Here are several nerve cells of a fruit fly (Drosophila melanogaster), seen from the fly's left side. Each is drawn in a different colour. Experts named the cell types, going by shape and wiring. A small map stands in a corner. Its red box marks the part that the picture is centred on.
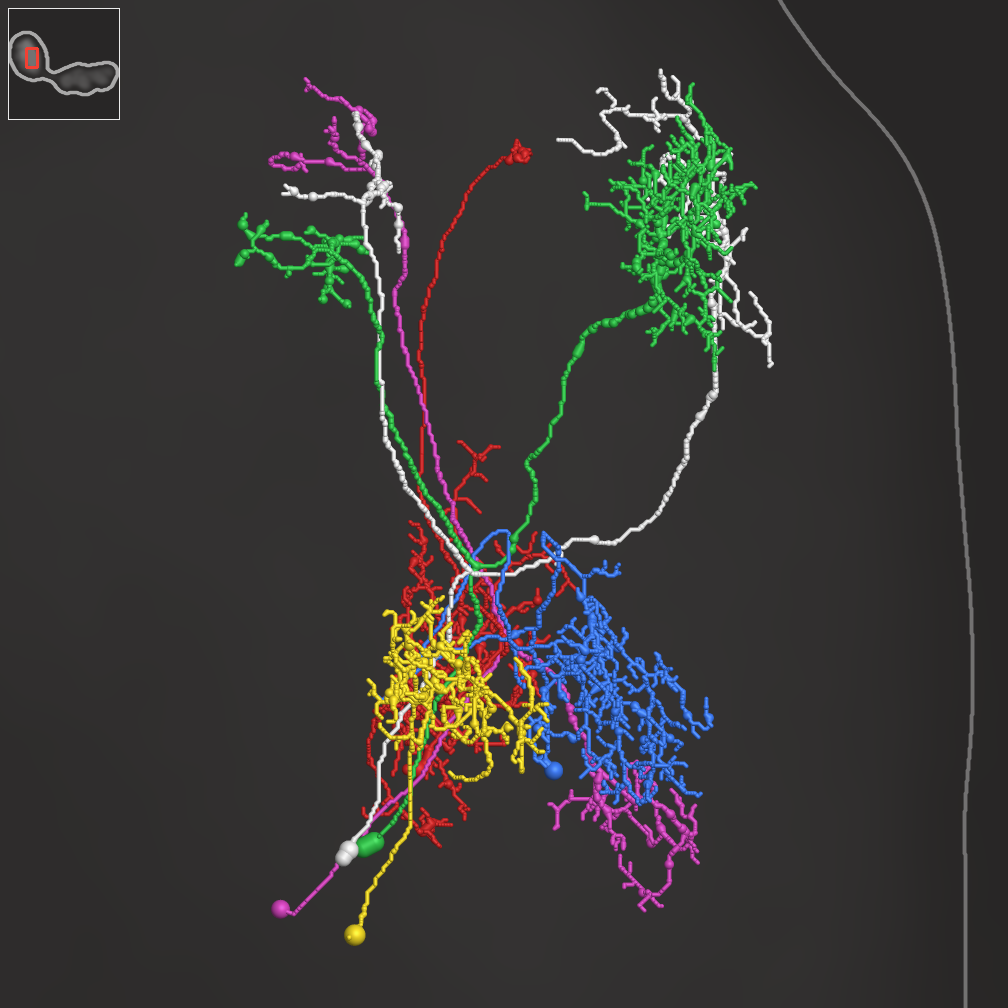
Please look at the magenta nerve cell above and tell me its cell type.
LC16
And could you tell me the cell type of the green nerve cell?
LC15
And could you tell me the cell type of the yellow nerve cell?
Li22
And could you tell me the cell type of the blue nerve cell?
Li23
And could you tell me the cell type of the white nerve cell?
LC26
